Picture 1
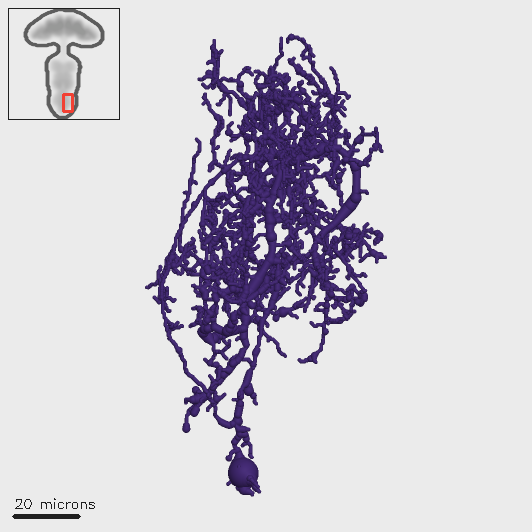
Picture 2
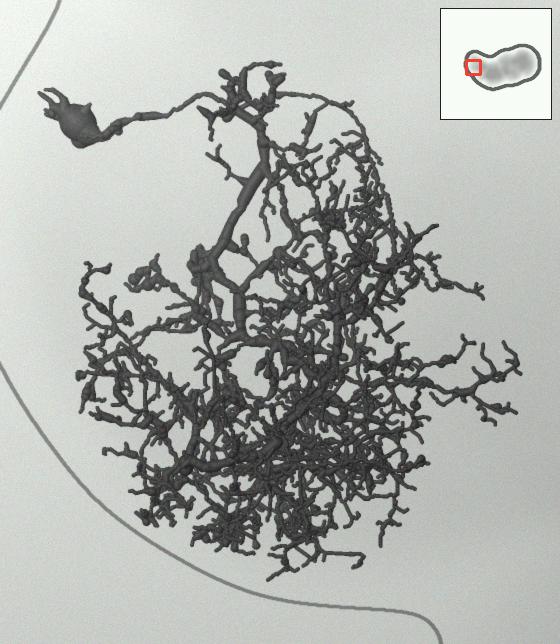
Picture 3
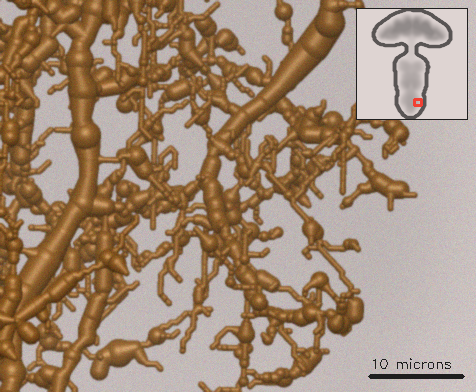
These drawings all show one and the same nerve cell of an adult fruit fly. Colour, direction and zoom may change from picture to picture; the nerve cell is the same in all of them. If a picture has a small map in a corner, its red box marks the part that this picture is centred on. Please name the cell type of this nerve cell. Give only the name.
IN21A003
